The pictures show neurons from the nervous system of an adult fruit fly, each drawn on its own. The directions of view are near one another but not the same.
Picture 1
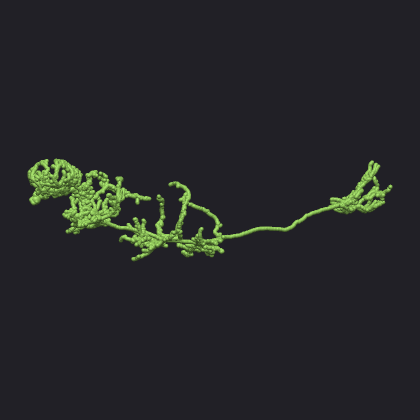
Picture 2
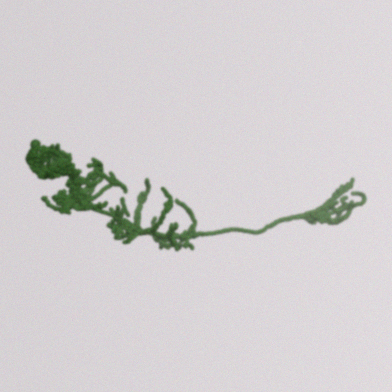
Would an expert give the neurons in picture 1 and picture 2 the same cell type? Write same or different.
same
